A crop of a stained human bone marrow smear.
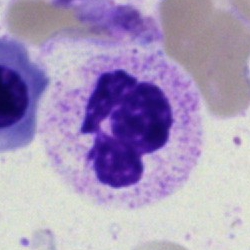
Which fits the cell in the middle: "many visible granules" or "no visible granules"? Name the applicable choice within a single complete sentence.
There are many visible granules in its cytoplasm.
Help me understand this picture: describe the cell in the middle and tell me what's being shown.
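A smooth, round outline bounds the cell in the middle. Its dark purple chromatin is coarsely clumped, and the cytoplasm contains no vacuoles. The cell is a segmented neutrophil.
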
